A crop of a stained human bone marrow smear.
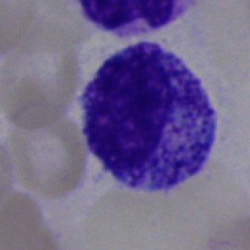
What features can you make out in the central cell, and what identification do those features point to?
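Nucleus occupies most of the cell, positioned toward the upper left. Chromatin dense, staining dark purple. Cytoplasm holds numerous coarse dark purple granules. Dark granules also scattered over the nucleus. Cell: promyelocyte.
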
